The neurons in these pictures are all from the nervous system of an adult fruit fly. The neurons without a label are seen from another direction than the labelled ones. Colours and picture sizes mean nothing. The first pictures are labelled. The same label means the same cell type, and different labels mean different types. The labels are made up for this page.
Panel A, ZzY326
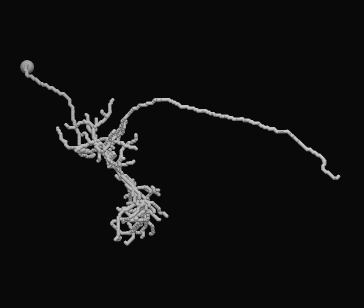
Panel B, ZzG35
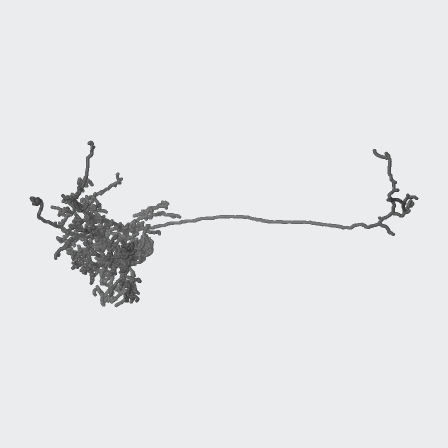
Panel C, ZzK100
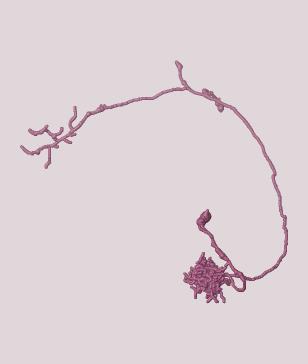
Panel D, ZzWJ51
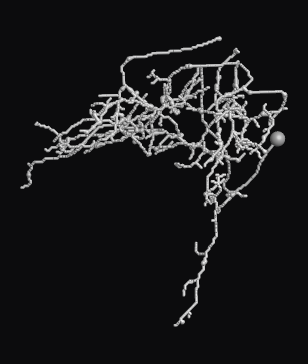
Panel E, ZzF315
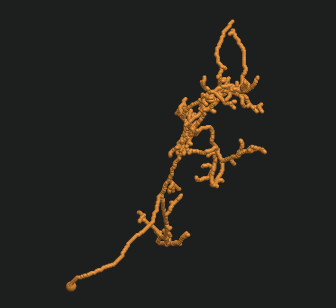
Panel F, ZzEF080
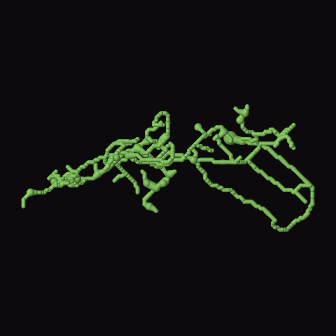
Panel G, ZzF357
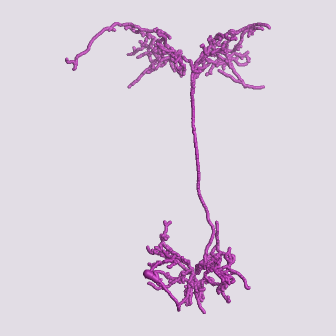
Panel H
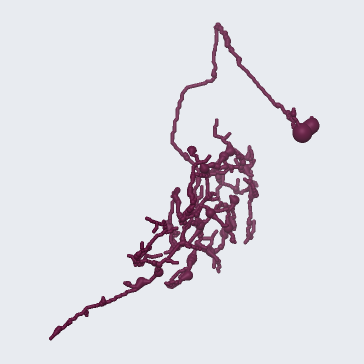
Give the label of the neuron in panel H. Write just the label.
ZzEF080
